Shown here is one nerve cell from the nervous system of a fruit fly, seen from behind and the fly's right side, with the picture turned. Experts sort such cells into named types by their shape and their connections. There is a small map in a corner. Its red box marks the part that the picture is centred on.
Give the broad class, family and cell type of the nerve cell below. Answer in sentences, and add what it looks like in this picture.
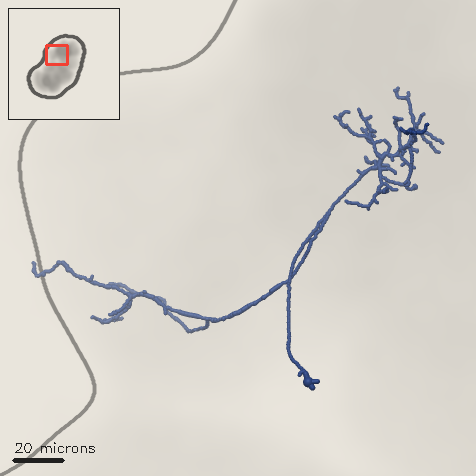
This is a nerve-cord intrinsic neuron. Its family is hemilineage 11A. It is of cell type IN11A039. By the scale bar it is about 170 microns wide in this view. In this view it is wider than it is tall.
